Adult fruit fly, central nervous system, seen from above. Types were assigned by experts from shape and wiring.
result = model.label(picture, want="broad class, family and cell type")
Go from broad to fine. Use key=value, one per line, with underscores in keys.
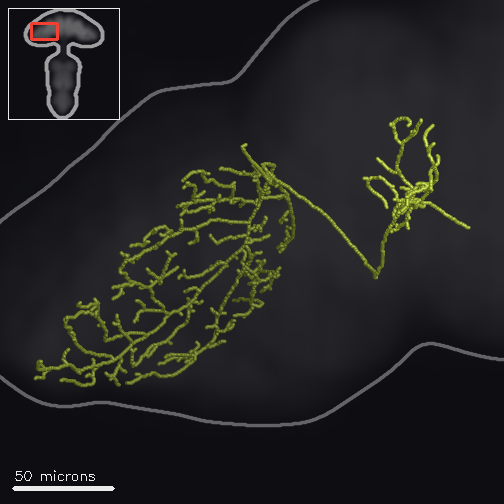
broad_class=visual projection neuron
family=MeVP
cell_type=MeVP42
